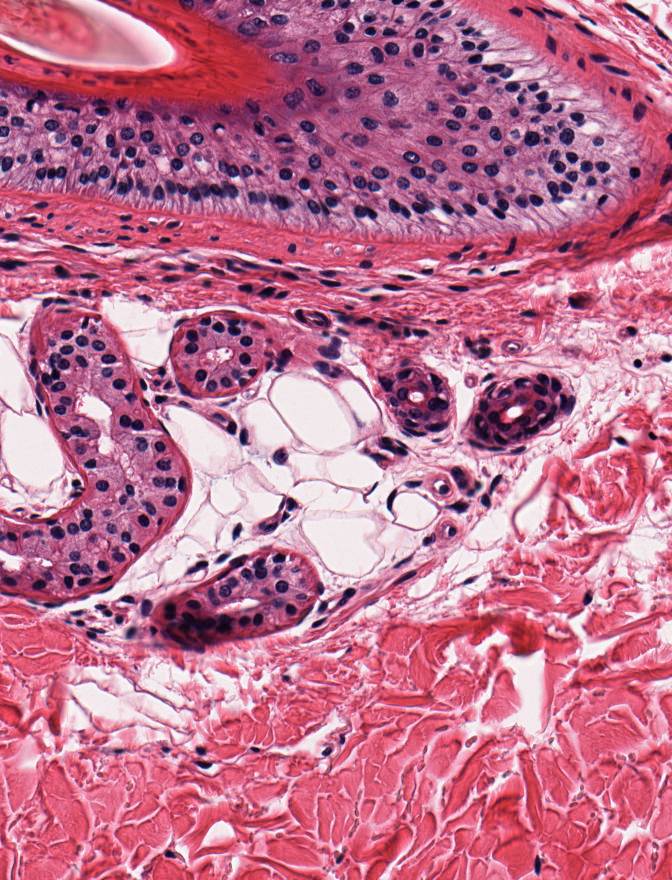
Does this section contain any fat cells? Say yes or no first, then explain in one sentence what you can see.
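Yes. A hair follicle lies across the top of the field, a band of gland tubules with fat lies in the middle, and dense collagen fills the bottom.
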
